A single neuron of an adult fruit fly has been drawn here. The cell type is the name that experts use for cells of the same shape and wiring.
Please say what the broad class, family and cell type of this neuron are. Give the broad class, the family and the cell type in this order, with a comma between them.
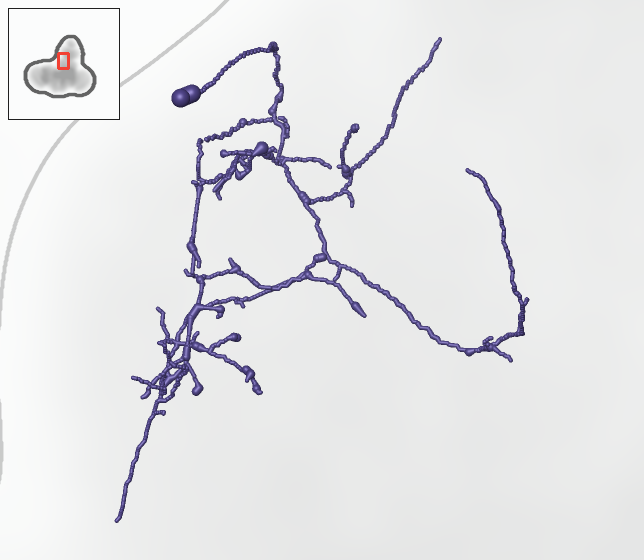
nerve-cord intrinsic neuron, hemilineage 11B, IN11B020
